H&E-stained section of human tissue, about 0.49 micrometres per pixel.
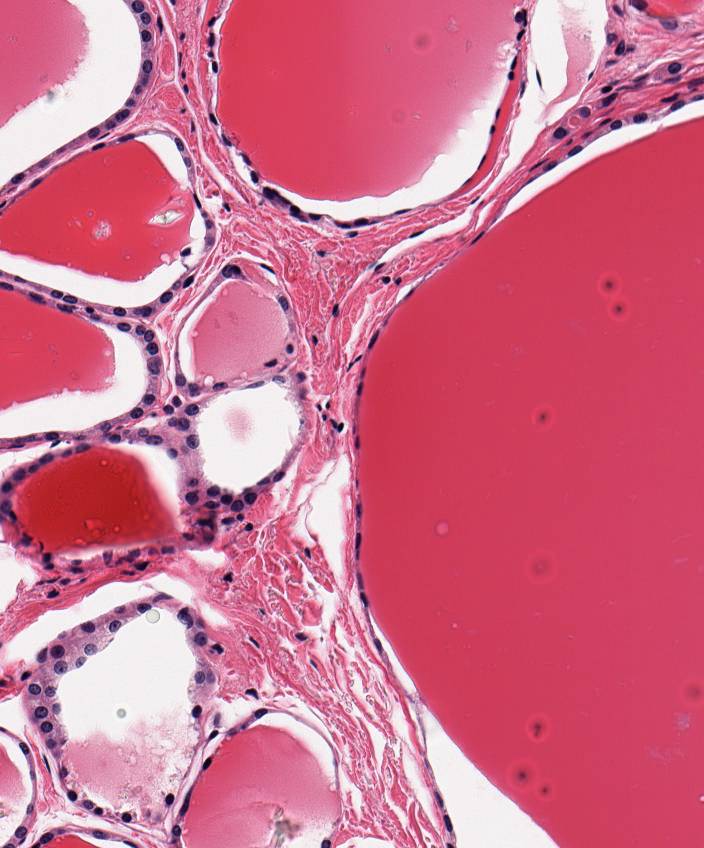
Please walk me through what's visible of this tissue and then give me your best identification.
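A single very large colloid-filled follicle occupies most of the right half. Each follicle has one layer of epithelial cells, cuboidal with round dark nuclei in the smaller follicles at left and lower left. A branching band of pink fibrous connective tissue with sparse spindle-shaped nuclei runs top to bottom through the middle. This is thyroid.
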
